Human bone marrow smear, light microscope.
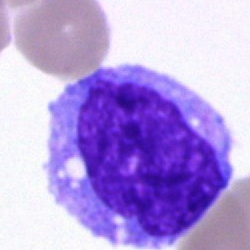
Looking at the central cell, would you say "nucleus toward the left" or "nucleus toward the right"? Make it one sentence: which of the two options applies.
The nucleus is placed toward the right, whether upper, middle or lower.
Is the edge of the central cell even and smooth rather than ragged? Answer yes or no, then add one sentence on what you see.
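No. The cell outline is irregular, with a finely scalloped, bumpy edge.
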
